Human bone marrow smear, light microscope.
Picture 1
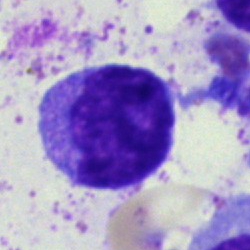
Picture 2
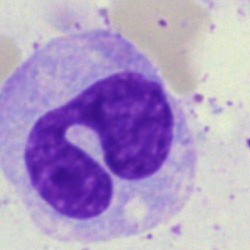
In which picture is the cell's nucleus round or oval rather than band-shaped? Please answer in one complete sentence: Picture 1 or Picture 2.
It is the cell in Picture 1 whose nucleus forms one compact round or oval mass.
